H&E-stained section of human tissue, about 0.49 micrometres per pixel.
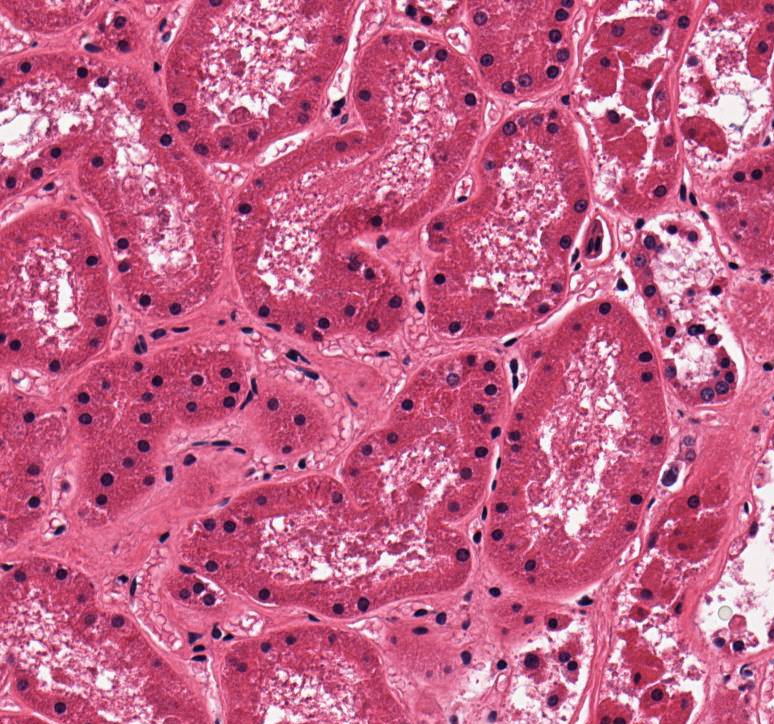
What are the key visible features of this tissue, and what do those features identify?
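I see each tubule lined by one layer of tall cuboidal cells, cytoplasm abundant, finely granular, deeply eosinophilic. Borders between cells are indistinct, so it looks continuous along the tubule. Each cell has one round, dark nucleus toward the base, evenly spaced. This is renal cortex.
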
